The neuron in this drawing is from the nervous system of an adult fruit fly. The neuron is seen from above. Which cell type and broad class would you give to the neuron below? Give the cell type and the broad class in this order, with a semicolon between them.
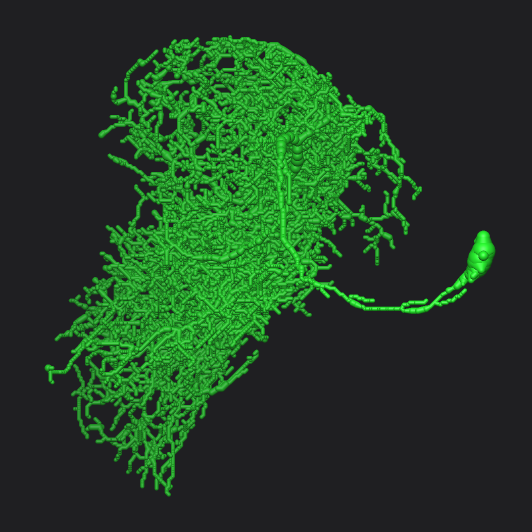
AVLP083; central-brain intrinsic neuron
